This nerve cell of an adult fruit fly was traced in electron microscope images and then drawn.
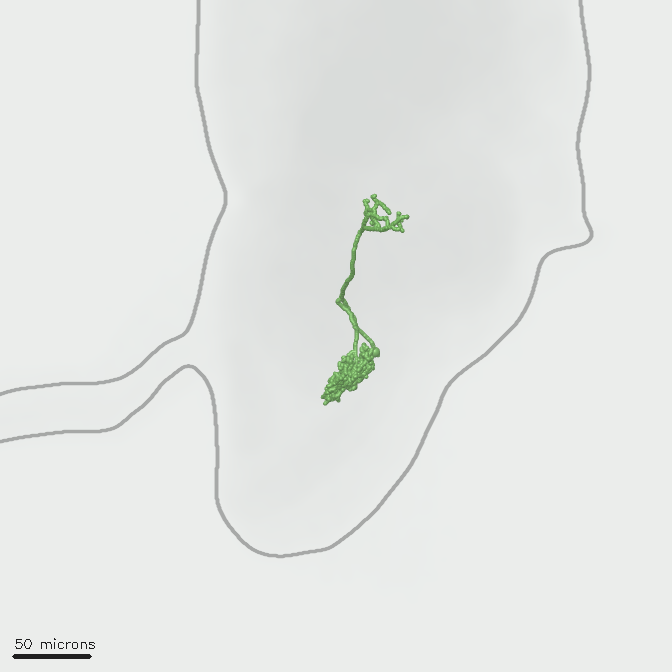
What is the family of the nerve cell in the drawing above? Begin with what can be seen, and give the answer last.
By the scale bar it is about 140 microns tall in this view. In this view it is taller than it is wide. It is a visual projection neuron. The family is LC.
